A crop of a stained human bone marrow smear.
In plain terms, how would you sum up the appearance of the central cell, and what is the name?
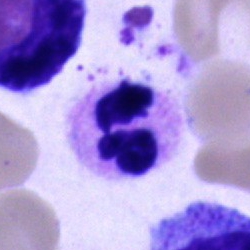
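The nucleus is divided into separate lobes, and its chromatin is dense, dark purple and clumped. The cytoplasm is pale pinkish-lilac and holds fine, faint pinkish granules. The cell is a segmented neutrophil.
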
